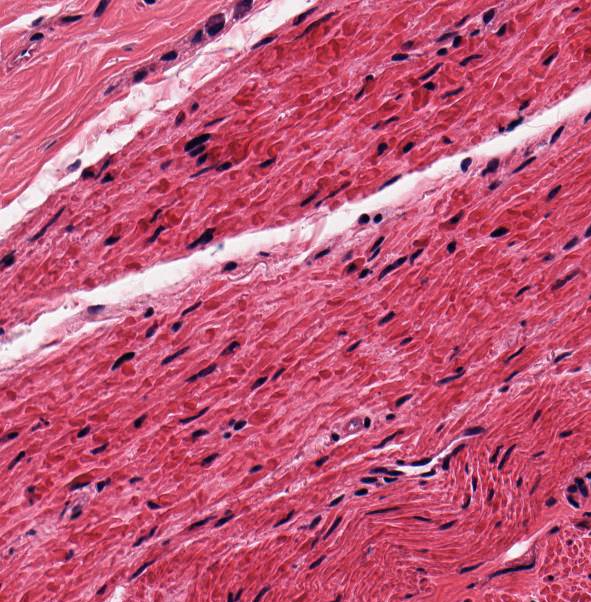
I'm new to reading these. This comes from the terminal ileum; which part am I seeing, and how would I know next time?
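The tissue in view is smooth muscle. Its elongated cells lie in parallel bundles running diagonally from lower left to upper right, with abundant deep pink cytoplasm.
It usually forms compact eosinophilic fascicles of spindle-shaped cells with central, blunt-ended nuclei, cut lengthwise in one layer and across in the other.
In the lower right the fibres curve and run in a different direction from the rest. The upper left corner holds paler pink wavy fibres with few nuclei.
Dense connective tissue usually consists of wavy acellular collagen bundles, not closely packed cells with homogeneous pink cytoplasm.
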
